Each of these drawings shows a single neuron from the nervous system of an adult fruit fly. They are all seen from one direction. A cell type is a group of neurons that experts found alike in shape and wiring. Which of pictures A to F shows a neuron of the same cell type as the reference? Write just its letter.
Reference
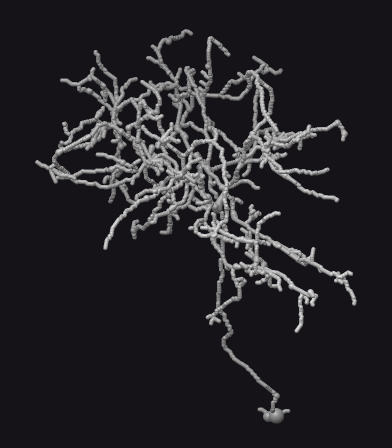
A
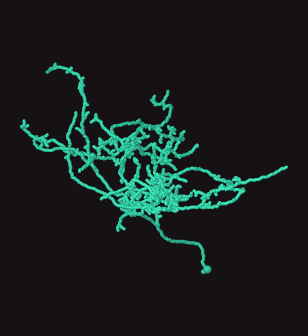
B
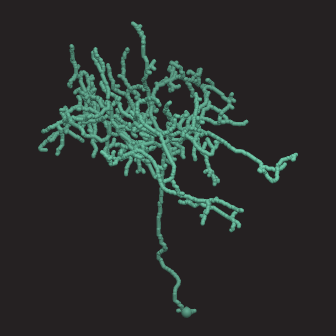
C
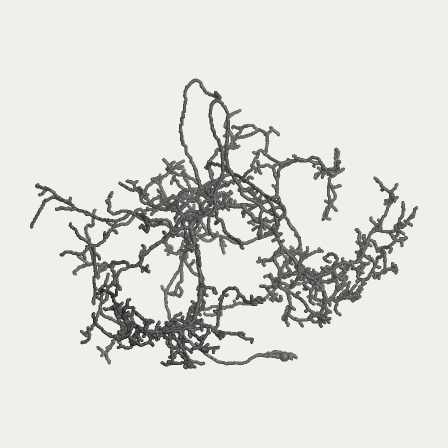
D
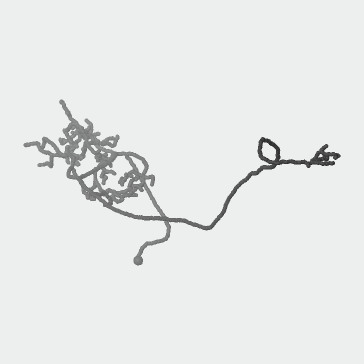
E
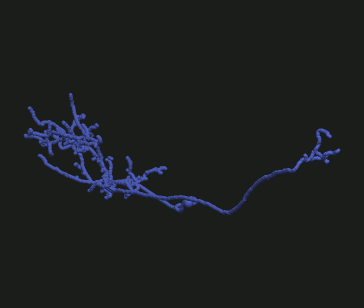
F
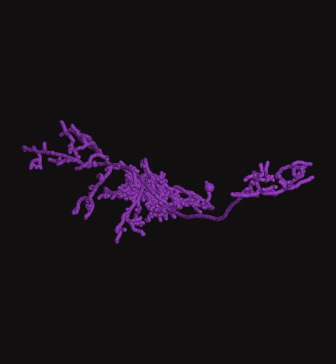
B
